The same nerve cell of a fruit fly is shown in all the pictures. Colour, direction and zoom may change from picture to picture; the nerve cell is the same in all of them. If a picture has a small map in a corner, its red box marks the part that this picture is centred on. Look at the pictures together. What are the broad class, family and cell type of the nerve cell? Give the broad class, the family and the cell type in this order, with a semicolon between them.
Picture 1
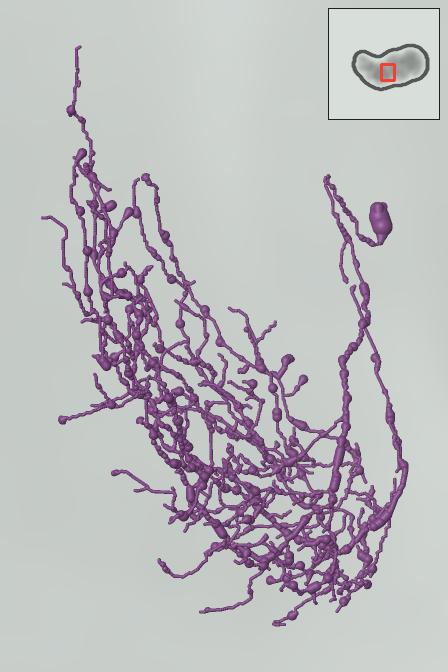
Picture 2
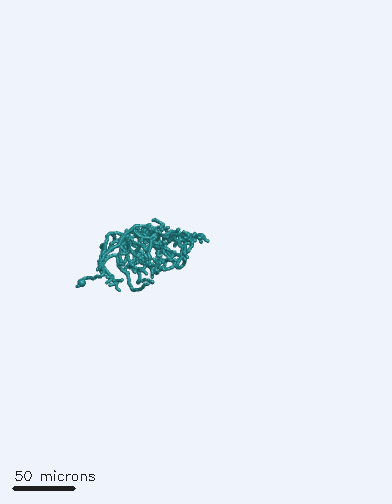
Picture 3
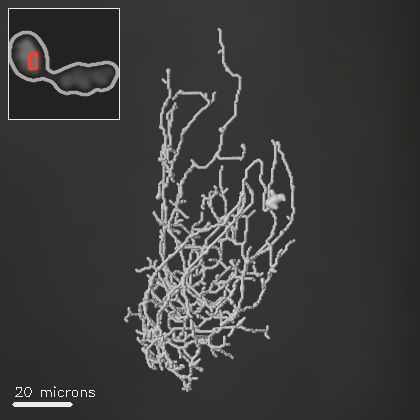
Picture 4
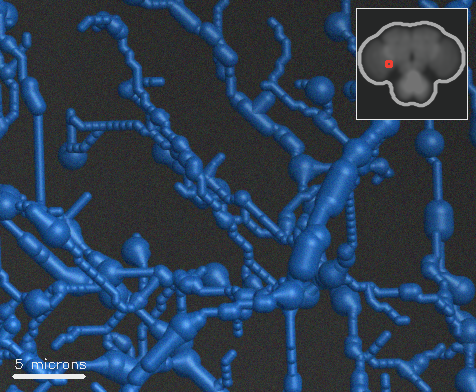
optic-lobe intrinsic neuron; Li; Li19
